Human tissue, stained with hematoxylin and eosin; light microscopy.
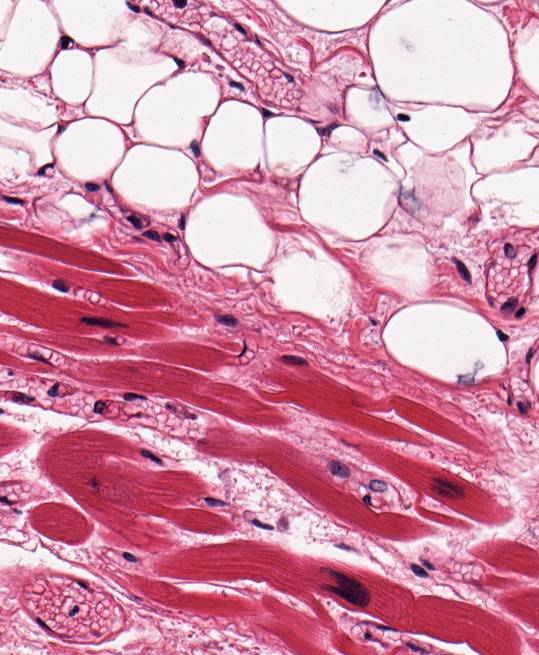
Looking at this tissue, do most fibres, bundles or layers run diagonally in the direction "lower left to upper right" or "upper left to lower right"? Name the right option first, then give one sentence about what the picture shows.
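Upper left to lower right. The muscle fibres run diagonally, sloping down from the left side of the field toward the lower right.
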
